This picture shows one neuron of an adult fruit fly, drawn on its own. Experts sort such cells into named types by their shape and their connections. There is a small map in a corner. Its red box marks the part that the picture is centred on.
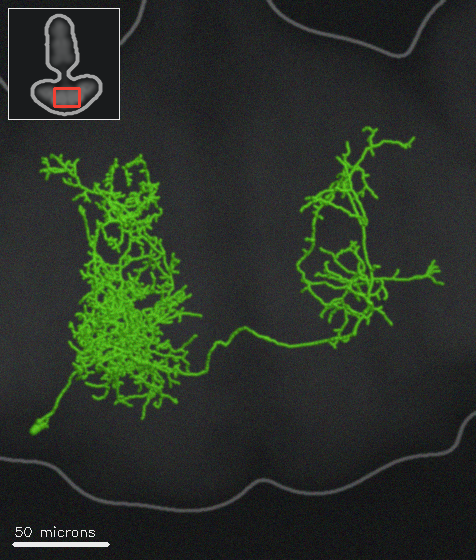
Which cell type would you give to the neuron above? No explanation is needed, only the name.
LAL125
